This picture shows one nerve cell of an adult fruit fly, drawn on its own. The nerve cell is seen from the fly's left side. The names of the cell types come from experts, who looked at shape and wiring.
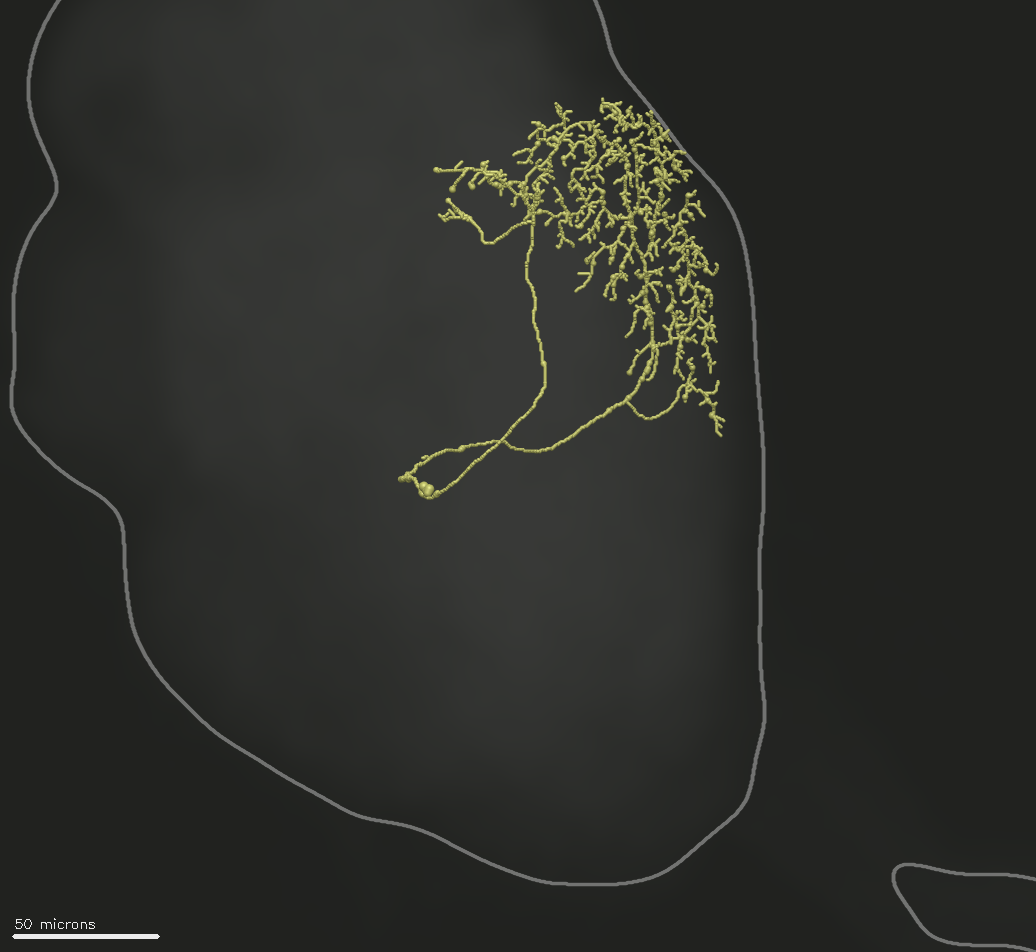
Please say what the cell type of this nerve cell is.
MeVP3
